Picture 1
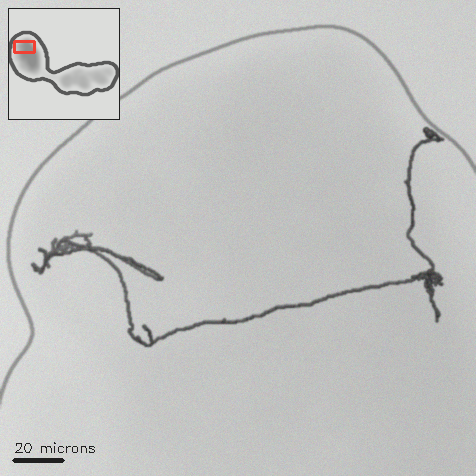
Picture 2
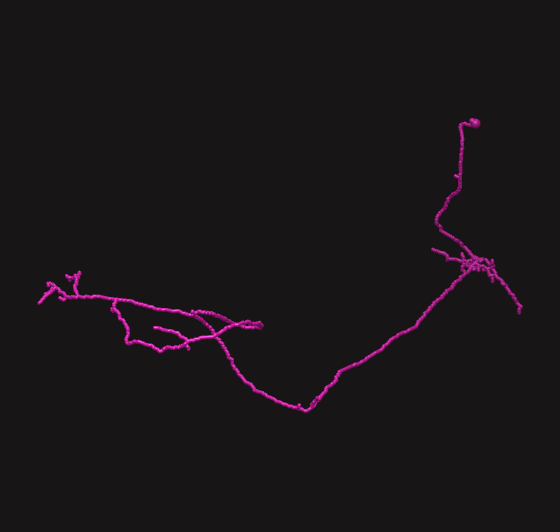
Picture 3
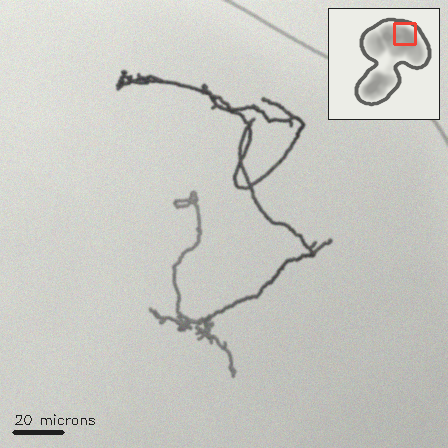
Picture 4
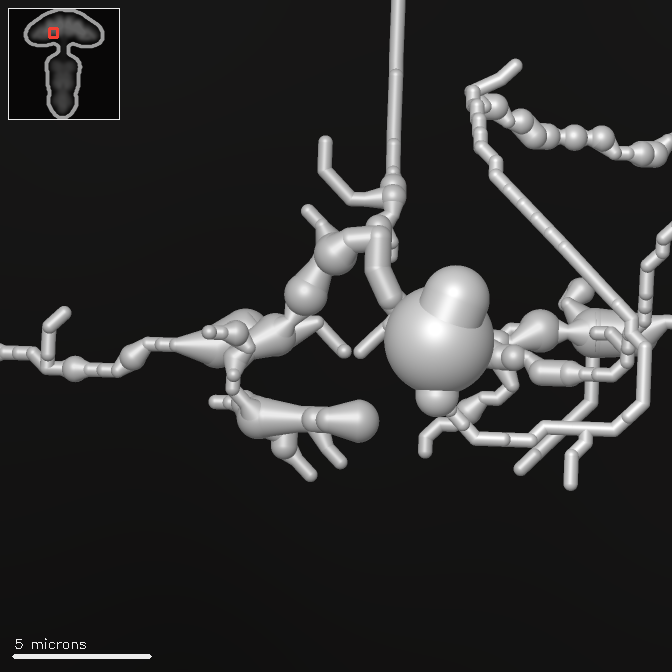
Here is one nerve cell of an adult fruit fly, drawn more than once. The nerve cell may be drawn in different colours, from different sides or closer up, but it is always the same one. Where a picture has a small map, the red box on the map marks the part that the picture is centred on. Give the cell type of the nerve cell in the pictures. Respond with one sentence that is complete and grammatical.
The cell type that fits this nerve cell is KCg-d.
